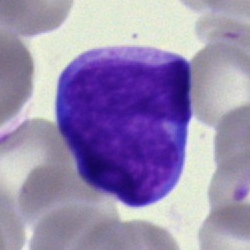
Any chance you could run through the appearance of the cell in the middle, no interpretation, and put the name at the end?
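Nucleus occupies almost the entire cell. Cytoplasm a thin deep-blue rim, clearest along the left edge, without granules. No vacuoles visible. Cell: blast.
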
